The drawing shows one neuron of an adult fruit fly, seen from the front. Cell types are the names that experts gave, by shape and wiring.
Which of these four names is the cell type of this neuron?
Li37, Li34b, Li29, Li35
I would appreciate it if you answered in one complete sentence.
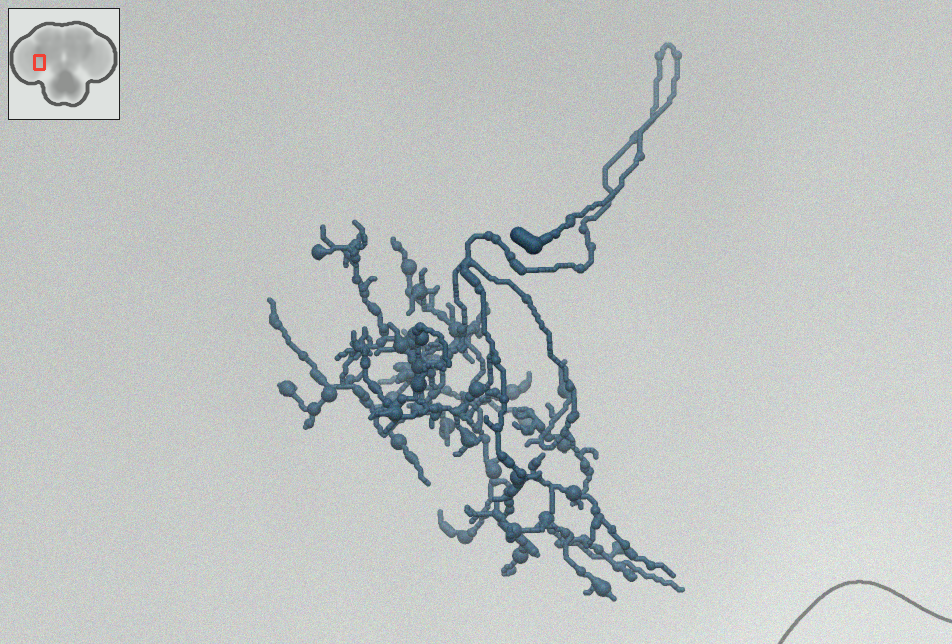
The cell type Li34b is the type of this neuron.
